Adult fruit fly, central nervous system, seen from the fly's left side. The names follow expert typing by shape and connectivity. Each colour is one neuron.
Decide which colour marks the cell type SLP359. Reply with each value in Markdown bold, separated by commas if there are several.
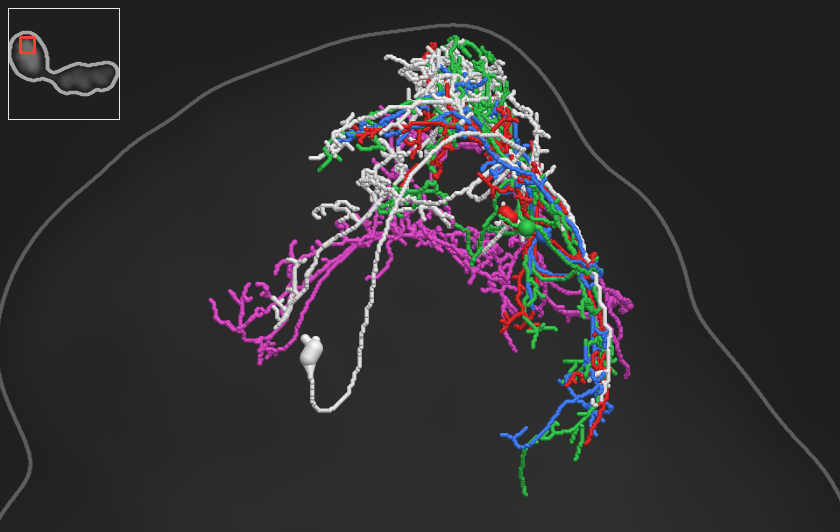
**green**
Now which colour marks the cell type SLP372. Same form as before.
**red**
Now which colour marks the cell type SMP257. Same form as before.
**magenta**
